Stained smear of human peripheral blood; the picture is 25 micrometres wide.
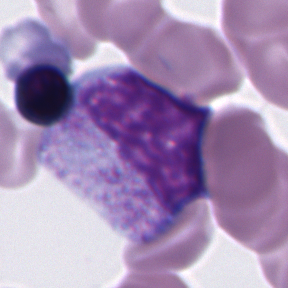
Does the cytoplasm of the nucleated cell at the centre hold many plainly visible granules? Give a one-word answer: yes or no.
Yes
